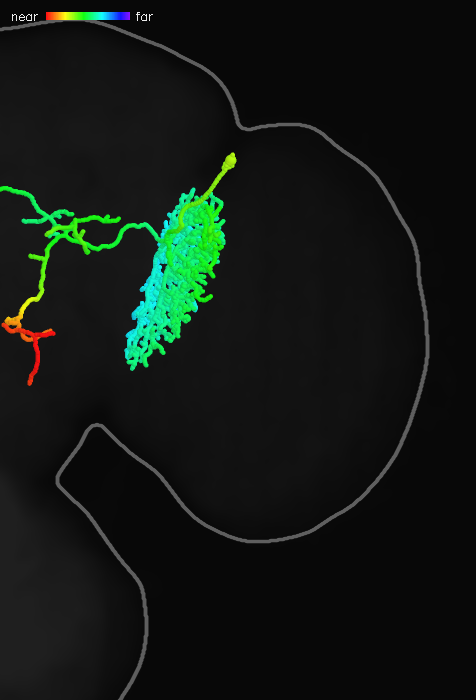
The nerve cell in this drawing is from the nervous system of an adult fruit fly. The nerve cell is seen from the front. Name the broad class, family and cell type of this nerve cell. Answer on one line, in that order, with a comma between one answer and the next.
visual projection neuron, LoVP, LoVP103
